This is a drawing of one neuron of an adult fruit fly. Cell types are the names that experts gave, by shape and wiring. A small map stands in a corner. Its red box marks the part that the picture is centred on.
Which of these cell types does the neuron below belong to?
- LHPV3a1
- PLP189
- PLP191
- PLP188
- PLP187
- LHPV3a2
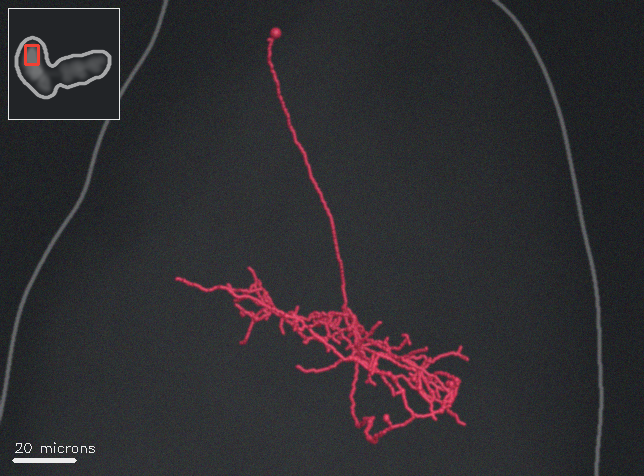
PLP189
